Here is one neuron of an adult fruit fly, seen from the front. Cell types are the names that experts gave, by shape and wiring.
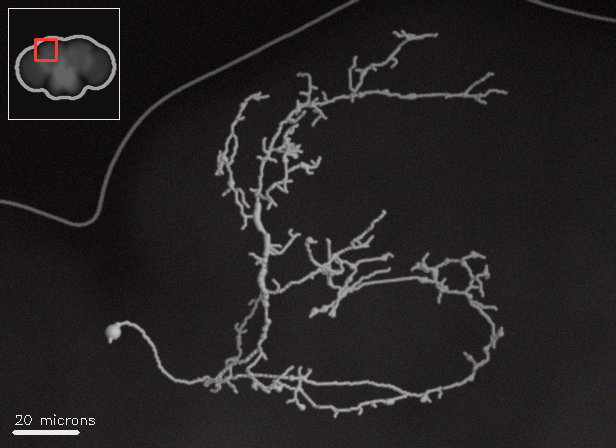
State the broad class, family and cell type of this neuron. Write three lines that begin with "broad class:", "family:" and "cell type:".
broad class: central-brain intrinsic neuron
family: hemilineage SLPav1_medial
cell type: SLP229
